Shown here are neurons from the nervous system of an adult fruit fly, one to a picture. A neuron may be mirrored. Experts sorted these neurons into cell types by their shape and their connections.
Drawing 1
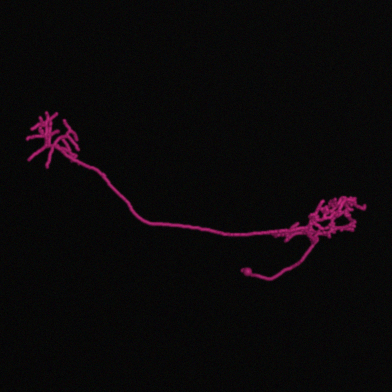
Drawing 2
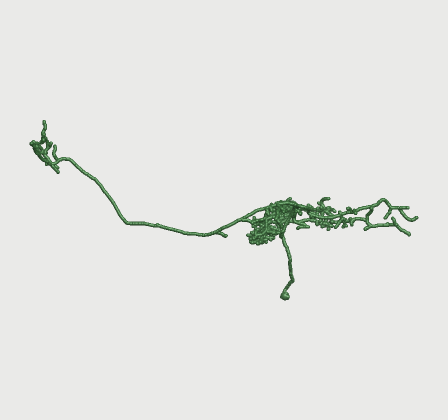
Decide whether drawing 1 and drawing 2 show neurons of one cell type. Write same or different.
different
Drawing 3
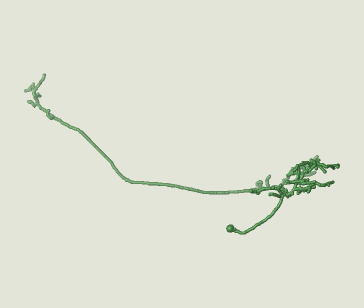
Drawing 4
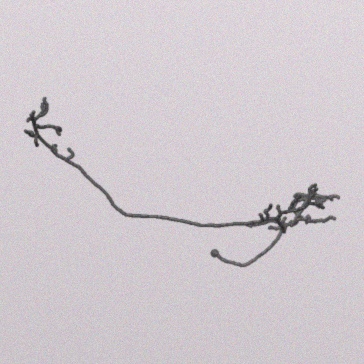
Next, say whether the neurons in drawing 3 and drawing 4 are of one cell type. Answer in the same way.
same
